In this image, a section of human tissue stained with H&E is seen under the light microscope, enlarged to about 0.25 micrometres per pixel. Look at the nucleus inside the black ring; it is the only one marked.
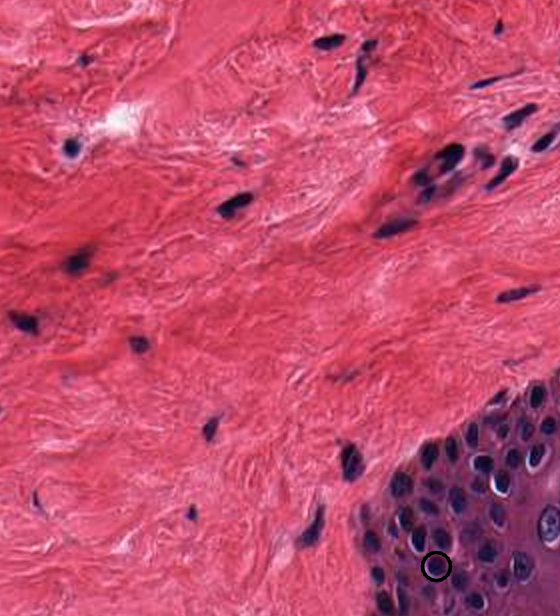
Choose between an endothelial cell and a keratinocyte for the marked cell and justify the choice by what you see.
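The marked cell is a keratinocyte. The nucleus is oval and dark, about the same size as the nuclei of the cells packed around it. A thin pale rim partly encircles the nucleus, separating it from the surrounding cytoplasm. The cytoplasm is a modest rim of pinkish-purple, without a sharp outline against its neighbours. The cell lies among tightly packed, similar cells, a few cells in from the edge where this cell sheet meets the pink fibrous tissue.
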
